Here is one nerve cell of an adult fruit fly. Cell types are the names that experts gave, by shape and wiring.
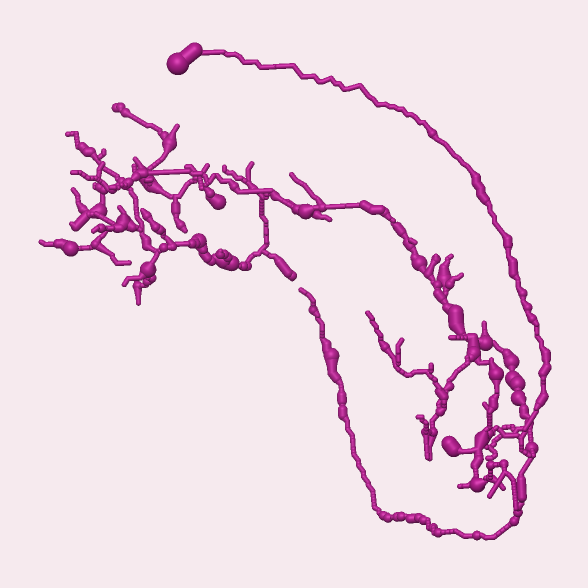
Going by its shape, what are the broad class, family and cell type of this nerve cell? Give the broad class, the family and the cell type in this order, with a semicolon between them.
central-brain intrinsic neuron; hemilineage SMPpd1; SMP354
